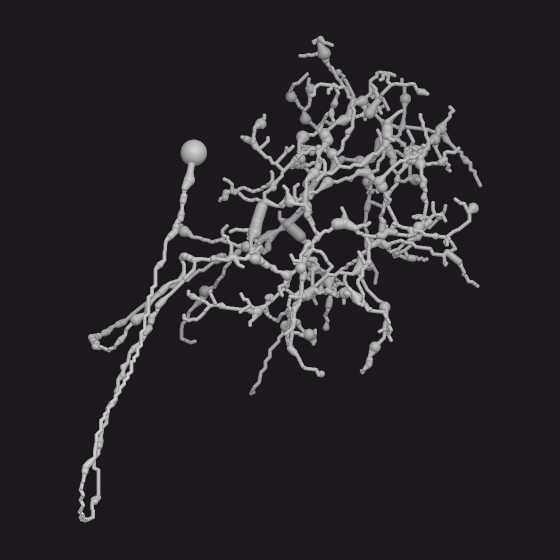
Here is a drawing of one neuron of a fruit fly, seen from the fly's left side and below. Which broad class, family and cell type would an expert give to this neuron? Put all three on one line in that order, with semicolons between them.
central-brain intrinsic neuron; hemilineage LHl1; LHAV4a1_a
